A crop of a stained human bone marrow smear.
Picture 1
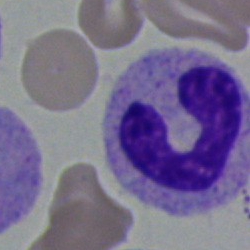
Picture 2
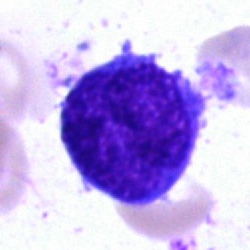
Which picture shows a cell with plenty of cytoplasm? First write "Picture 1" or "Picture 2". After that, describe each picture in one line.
Picture 1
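In picture 1: The cytoplasm is abundant and pale lilac.
In picture 2: The nucleus fills almost the whole cell.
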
